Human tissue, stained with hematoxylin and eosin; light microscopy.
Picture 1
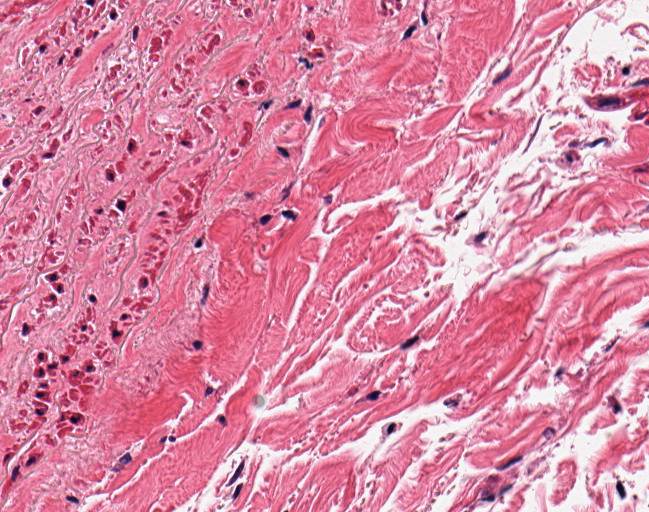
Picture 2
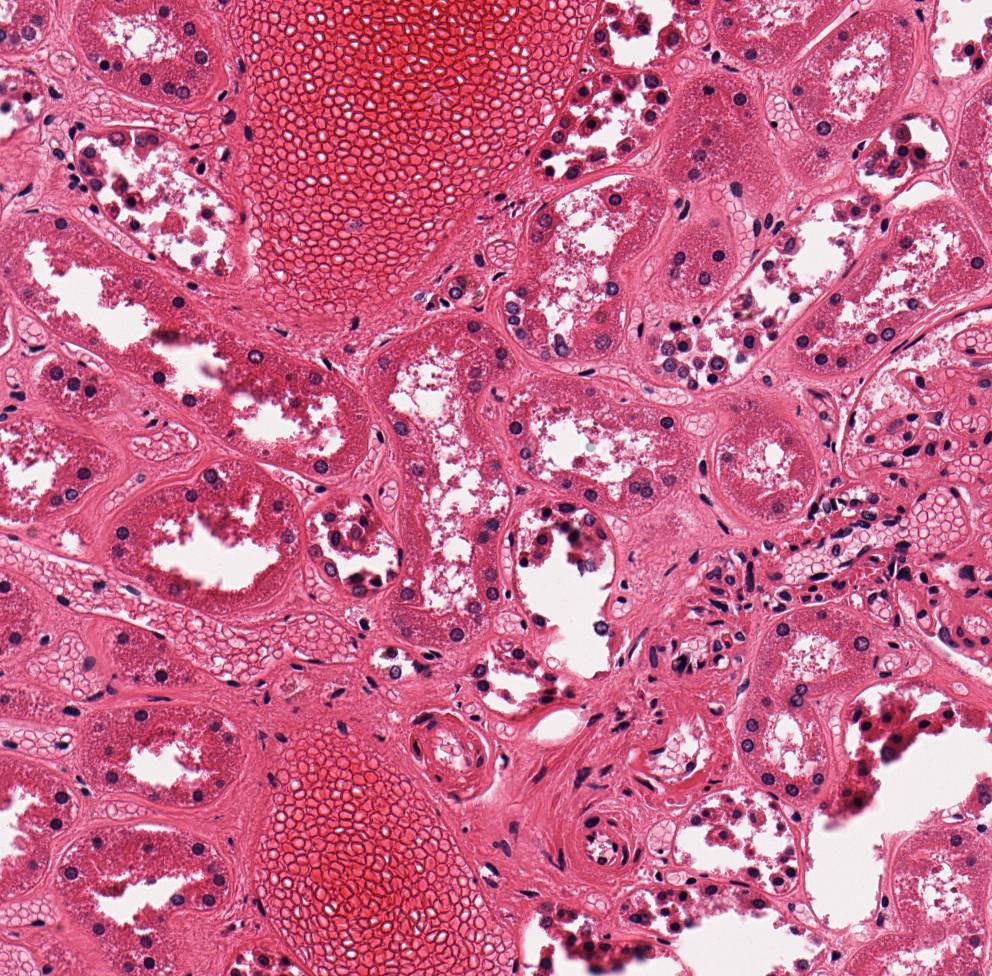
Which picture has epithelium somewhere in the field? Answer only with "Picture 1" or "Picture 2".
Picture 2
